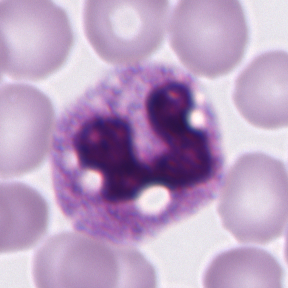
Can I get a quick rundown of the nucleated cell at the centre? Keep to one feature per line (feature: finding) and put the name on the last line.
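Outline: round
Nucleoli: none to be seen in the nucleus
Granules: fine and violet, filling the cytoplasm evenly
Vacuoles: several clear, round ones in the cytoplasm
Cell: segmented neutrophil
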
